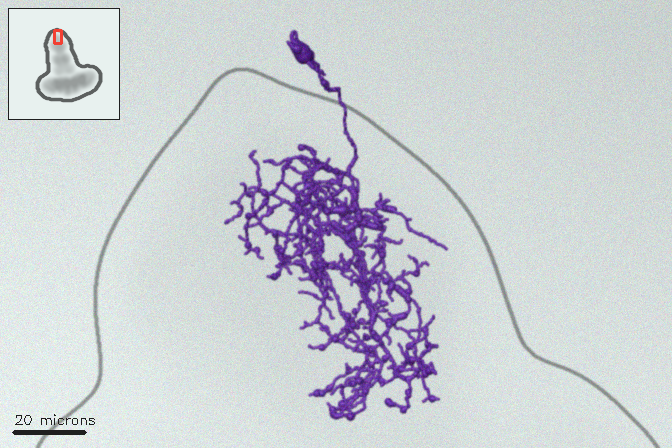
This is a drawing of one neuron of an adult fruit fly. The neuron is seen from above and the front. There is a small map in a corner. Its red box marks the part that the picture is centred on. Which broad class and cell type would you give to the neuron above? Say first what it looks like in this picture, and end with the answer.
Its cell body lies at the top of the picture. From top to bottom in the picture it spans about 110 microns. This is a nerve-cord intrinsic neuron. Its cell type is INXXX256.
